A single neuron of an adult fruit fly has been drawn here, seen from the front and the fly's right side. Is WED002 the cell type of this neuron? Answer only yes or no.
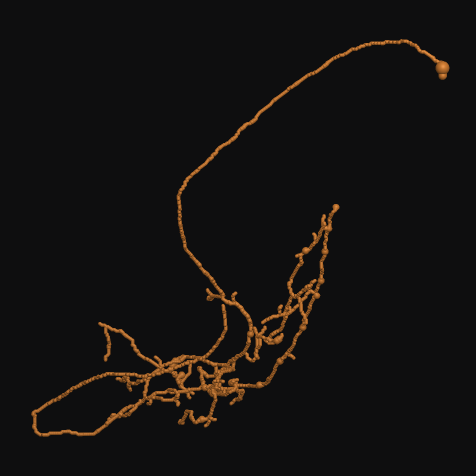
yes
